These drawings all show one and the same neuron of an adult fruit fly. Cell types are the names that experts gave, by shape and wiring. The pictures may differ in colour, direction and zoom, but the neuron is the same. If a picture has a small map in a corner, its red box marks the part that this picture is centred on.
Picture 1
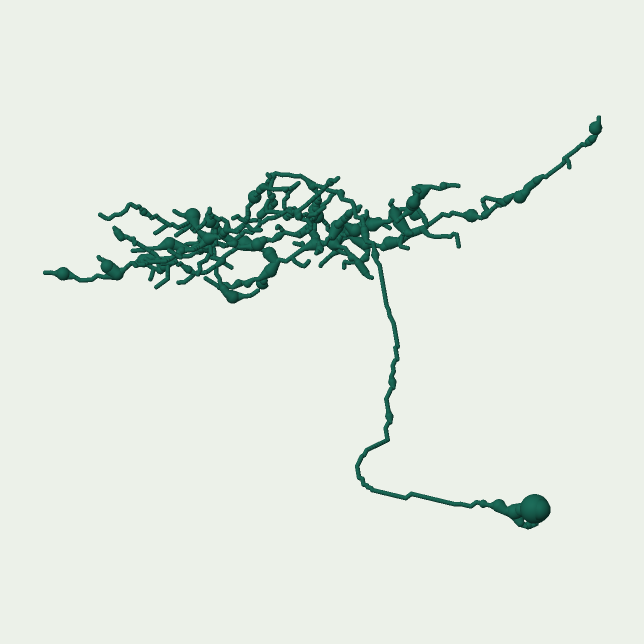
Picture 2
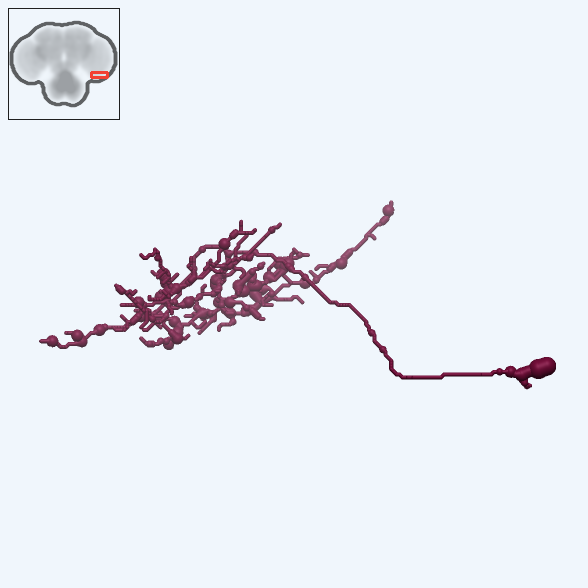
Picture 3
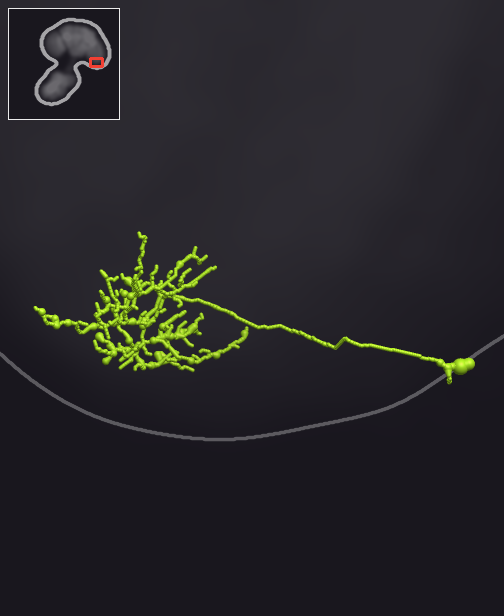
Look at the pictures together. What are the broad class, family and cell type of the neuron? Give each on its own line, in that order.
optic-lobe intrinsic neuron
Cm
Cm6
